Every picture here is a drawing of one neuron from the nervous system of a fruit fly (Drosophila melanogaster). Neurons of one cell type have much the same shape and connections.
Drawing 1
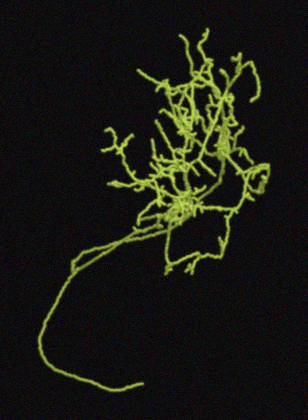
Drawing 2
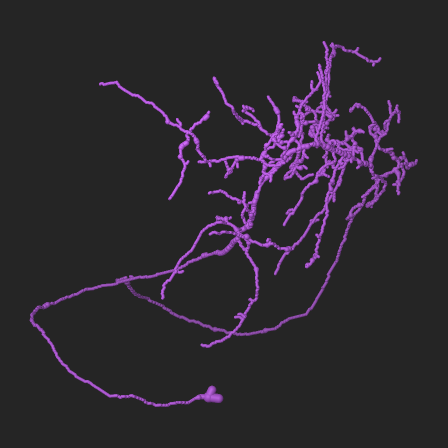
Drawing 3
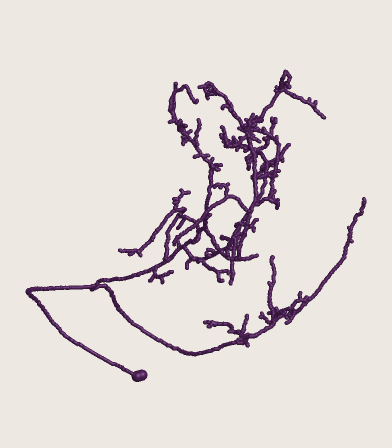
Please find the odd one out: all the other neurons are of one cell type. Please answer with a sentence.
Drawing 3 shows a neuron of another cell type.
